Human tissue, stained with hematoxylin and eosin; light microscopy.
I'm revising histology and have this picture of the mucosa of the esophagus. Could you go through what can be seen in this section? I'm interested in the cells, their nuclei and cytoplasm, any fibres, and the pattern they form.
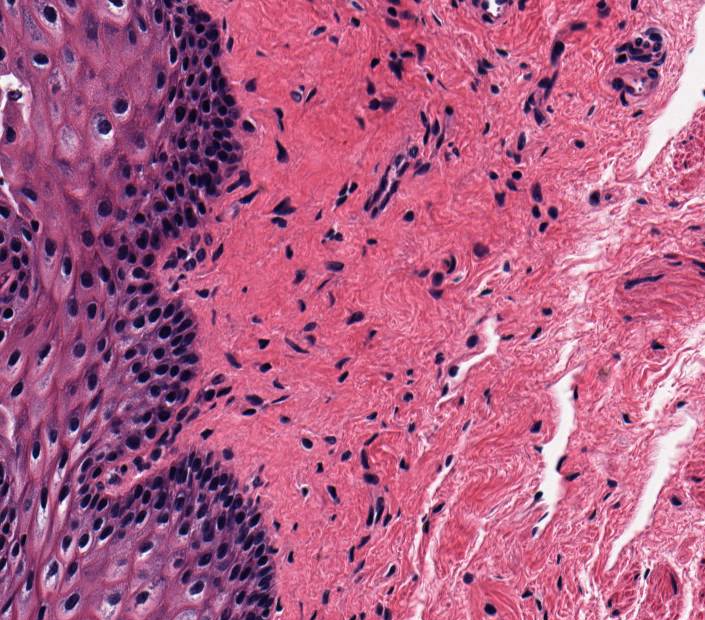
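So, epithelium on the left, pink connective tissue filling the centre and right. The epithelium is stratified squamous; its cells grow larger and paler toward the left edge. At the border, the deepest cells are crowded, with small, dark, oval nuclei. That border undulates, and at lower left a rounded epithelial projection bulges into the stroma.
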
